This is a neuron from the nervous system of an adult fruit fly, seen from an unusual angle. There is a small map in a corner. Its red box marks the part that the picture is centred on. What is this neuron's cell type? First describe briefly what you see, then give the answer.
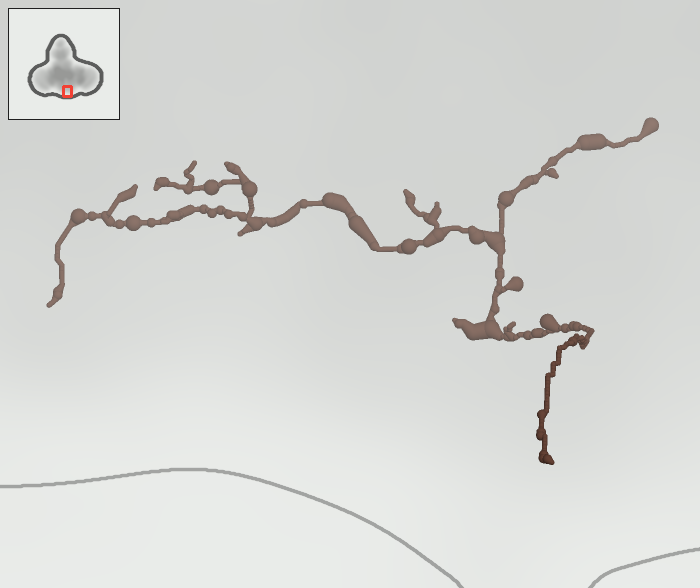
No cell body is drawn. In this view it is wider than it is tall. Its broad class is sensory neuron entering the brain. Its cell type is TPMN1.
